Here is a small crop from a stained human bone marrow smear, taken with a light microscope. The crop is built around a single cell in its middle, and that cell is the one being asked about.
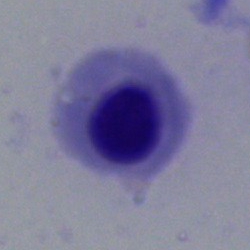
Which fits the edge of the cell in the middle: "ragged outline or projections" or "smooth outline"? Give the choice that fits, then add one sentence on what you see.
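Ragged outline or projections. The cell outline is roughly round with a small pointed extension at the bottom.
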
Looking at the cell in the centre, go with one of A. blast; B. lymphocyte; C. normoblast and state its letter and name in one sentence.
The expected answer is option C, the central cell being a normoblast.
